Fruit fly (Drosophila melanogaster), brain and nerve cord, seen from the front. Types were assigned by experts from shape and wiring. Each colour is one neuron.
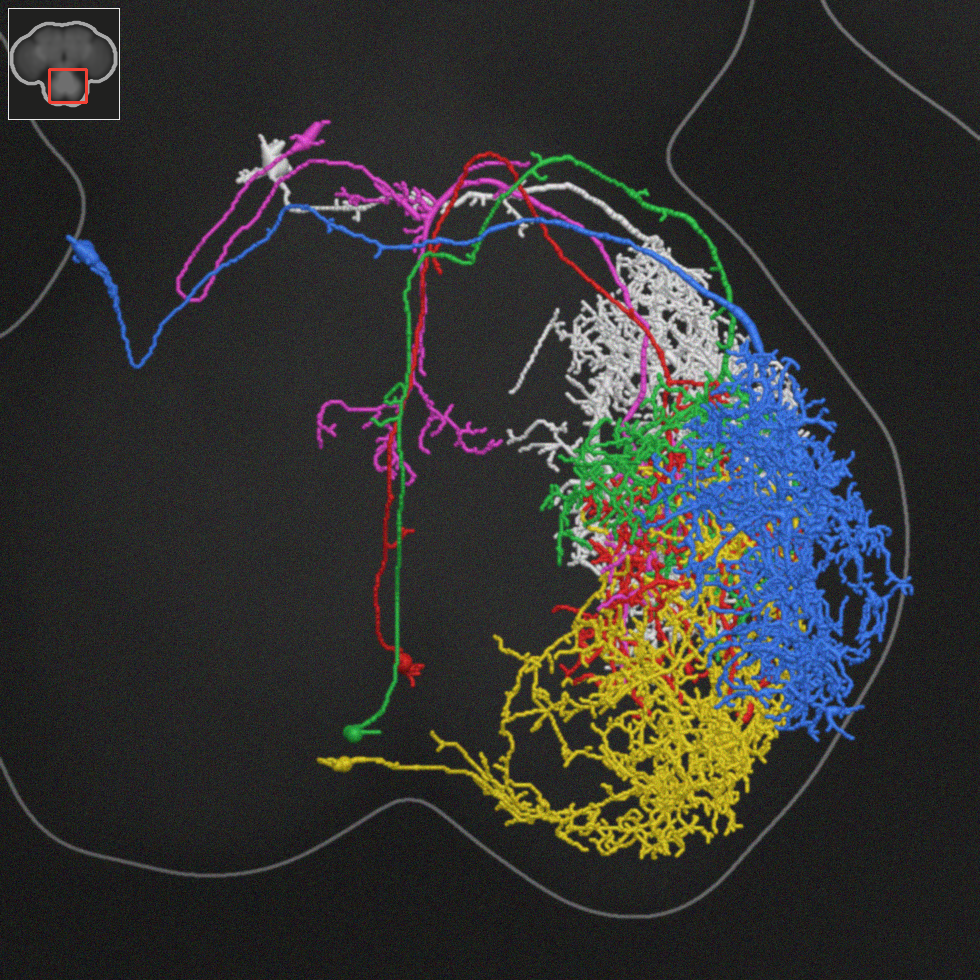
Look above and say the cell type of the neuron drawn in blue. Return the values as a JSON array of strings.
["IN19B012"]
